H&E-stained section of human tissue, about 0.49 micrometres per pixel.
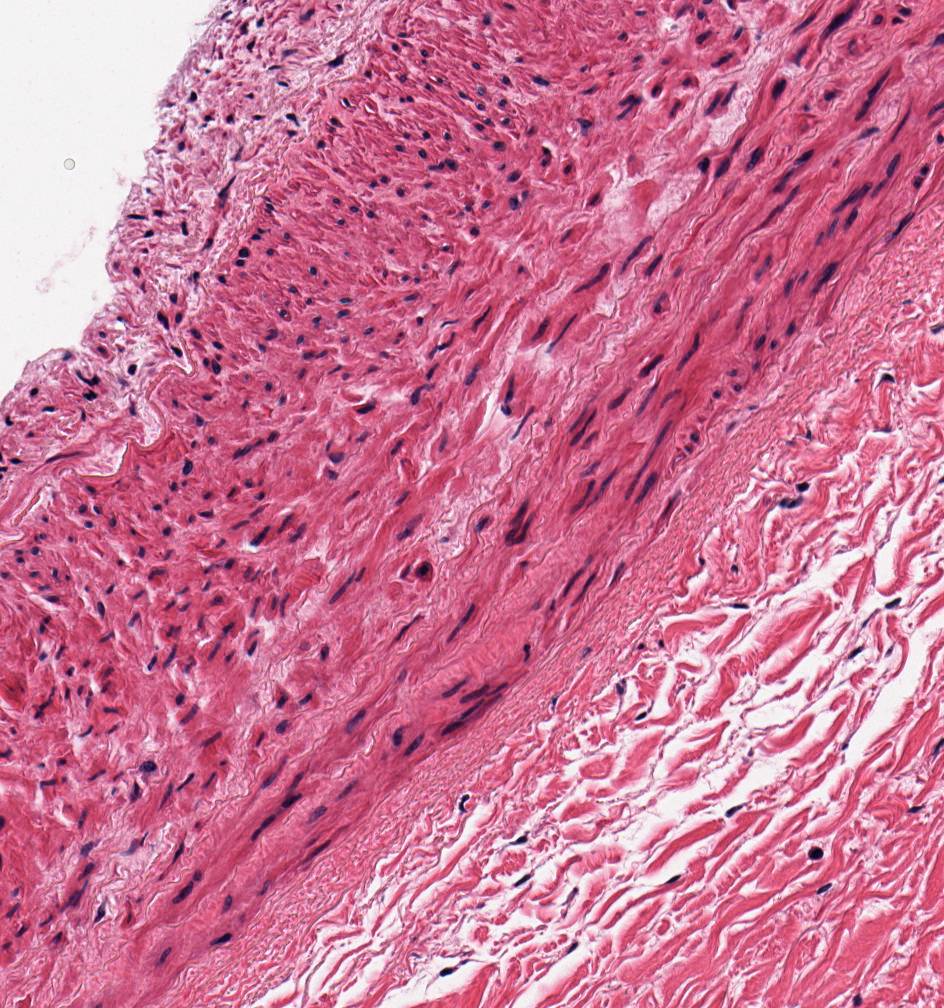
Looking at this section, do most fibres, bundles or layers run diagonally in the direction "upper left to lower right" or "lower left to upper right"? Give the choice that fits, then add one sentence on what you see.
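Lower left to upper right. The tissue is arranged in bands that run diagonally from upper right to lower left.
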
